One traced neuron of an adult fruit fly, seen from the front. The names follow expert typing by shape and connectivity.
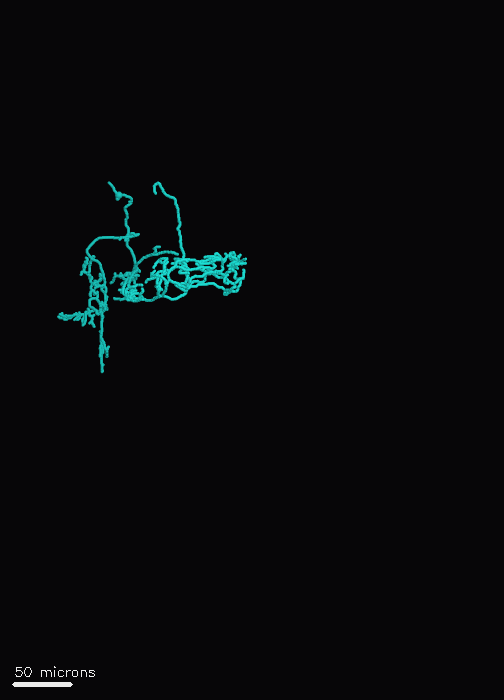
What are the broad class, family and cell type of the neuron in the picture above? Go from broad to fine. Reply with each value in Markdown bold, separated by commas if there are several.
**central-brain intrinsic neuron**, **class Kenyon Cell**, **KCg-s1**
